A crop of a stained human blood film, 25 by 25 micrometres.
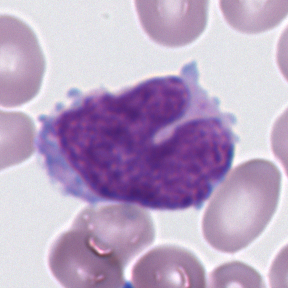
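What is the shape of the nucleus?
It is deeply folded by a cleft entering from the upper right; it measures about 16 by 11 micrometres and fills about 70% of the cell's area.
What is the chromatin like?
Fine and lacy rather than coarsely clumped.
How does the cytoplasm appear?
Pale greyish blue, forming a narrow rim that is widest on the left side of a cell about 18 by 13 micrometres.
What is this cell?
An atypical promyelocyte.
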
